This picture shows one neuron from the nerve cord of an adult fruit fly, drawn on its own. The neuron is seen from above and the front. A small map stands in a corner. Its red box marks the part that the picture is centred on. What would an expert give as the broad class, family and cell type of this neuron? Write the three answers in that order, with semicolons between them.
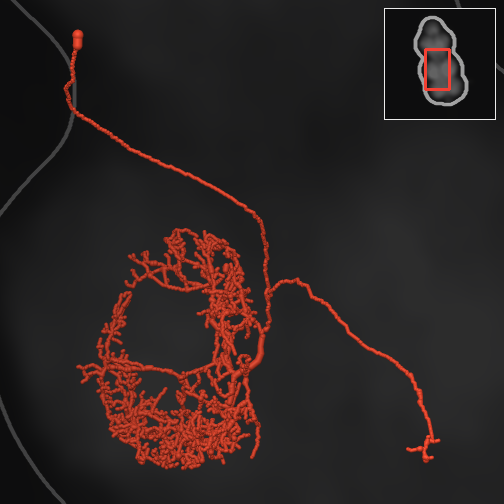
nerve-cord intrinsic neuron; hemilineage 23B; IN23B023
